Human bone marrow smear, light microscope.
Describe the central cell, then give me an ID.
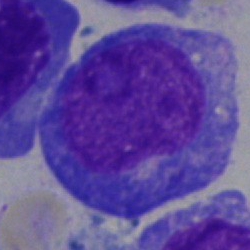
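Here the nucleus seems to sit high in the cell, leaving a broader band of cytoplasm beneath. Its chromatin looks finely stippled, not coarsely clumped. Just below the nucleus the cytoplasm is paler, and a few small clear vacuoles sit on the right. So, a blast.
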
